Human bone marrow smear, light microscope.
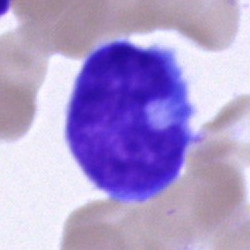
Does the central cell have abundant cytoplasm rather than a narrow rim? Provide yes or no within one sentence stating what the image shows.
No, most of the cell is taken up by its nucleus.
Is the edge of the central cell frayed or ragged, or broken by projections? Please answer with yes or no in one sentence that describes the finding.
Yes, the border of the cell is ragged or frayed, or shows projections, blebs or tags.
